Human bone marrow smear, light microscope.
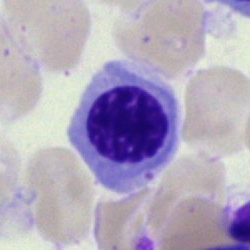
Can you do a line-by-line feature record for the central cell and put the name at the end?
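Chromatin: dark purple, coarsely clumped, small paler patches between clumps
Cytoplasm: pale blue, moderate rim around nucleus
Rim: widest on lower-left side of nucleus
Outline: somewhat angular, not perfectly round
Name: erythroblast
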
